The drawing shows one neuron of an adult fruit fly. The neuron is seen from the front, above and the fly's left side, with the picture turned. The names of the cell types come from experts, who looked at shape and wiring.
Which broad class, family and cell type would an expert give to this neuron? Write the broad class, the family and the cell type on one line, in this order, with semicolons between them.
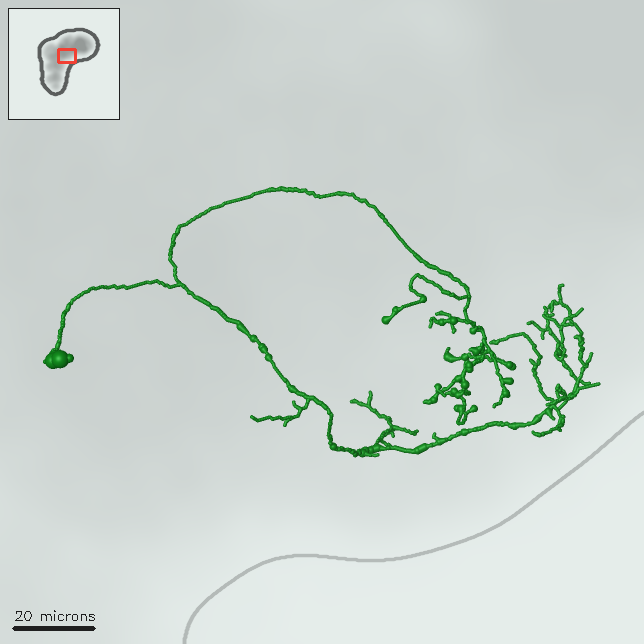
central-brain intrinsic neuron; hemilineage SLPal1; CB4137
